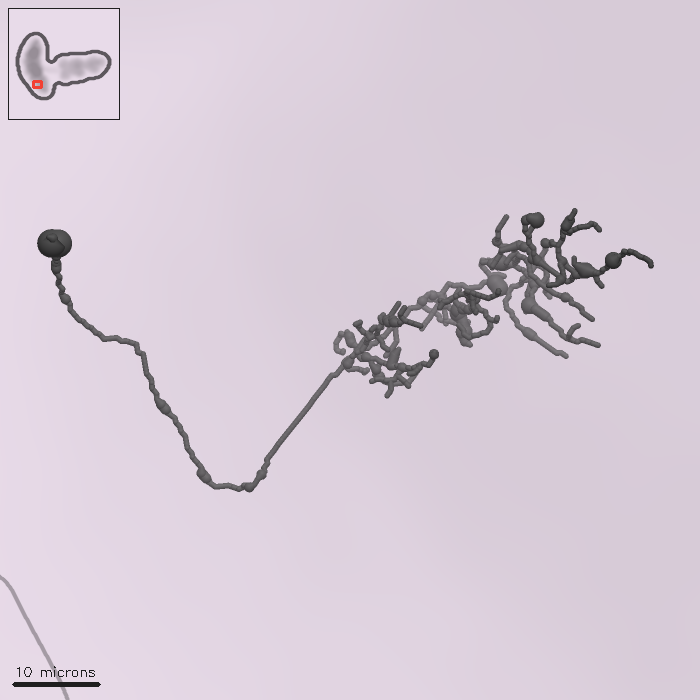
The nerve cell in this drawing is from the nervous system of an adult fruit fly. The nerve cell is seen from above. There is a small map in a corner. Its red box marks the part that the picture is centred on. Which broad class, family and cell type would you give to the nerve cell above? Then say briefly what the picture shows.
Its broad class is optic-lobe intrinsic neuron. Its family is Mi. Its cell type is Mi17. It lies in the brain. From left to right in the picture it spans about 70 microns. The picture shows dozens of branch ends.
